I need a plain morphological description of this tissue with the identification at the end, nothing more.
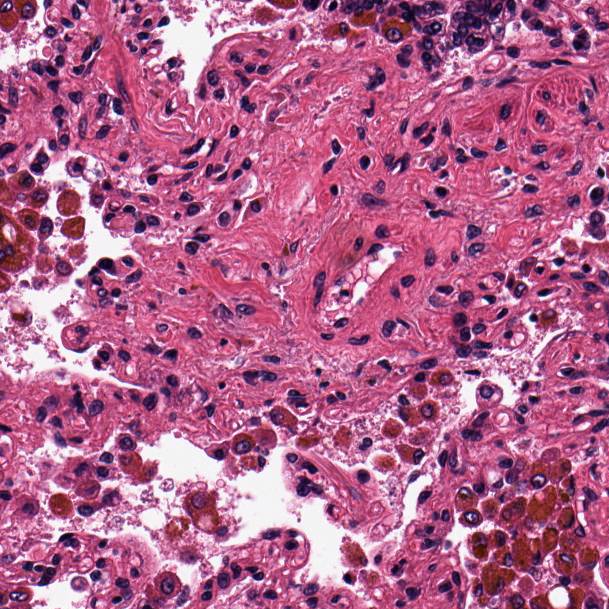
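A broad band of dense pink fibrous tissue, wavy eosinophilic collagen strands with scattered spindle-shaped nuclei, crosses the upper and central field. Cell-rich spaces border its lower and left margins; some lower ones are lined by plump cells with rounded dark nuclei, not flat cells. Macrophages packed with coarse golden-brown pigment crowd the lower right most. This is lung.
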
